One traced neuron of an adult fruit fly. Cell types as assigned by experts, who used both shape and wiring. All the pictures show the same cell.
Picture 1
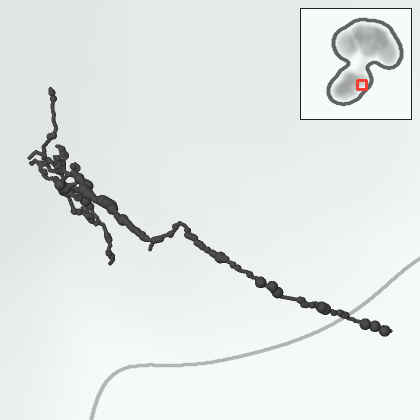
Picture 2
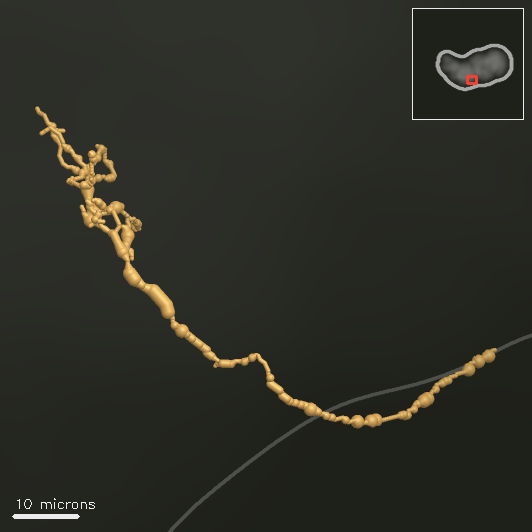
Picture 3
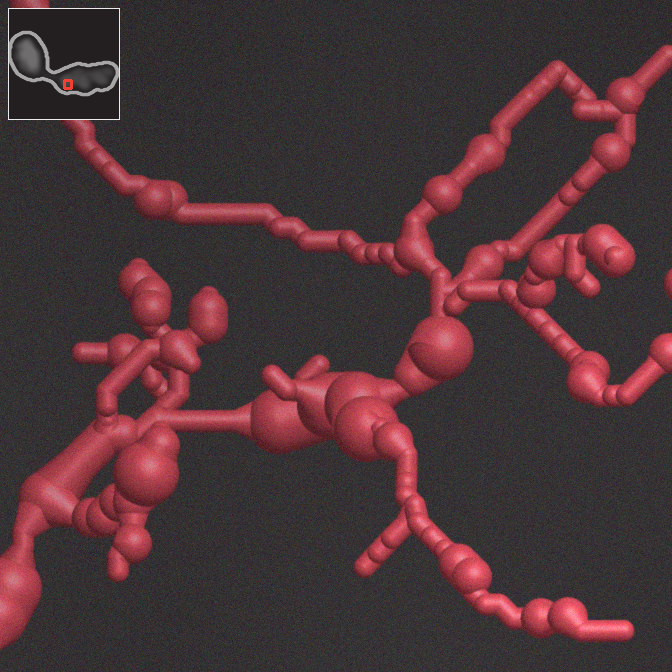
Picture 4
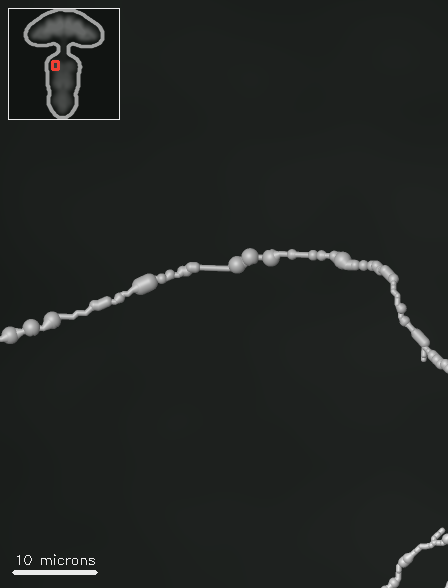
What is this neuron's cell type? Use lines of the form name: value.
cell type: LgLG1b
